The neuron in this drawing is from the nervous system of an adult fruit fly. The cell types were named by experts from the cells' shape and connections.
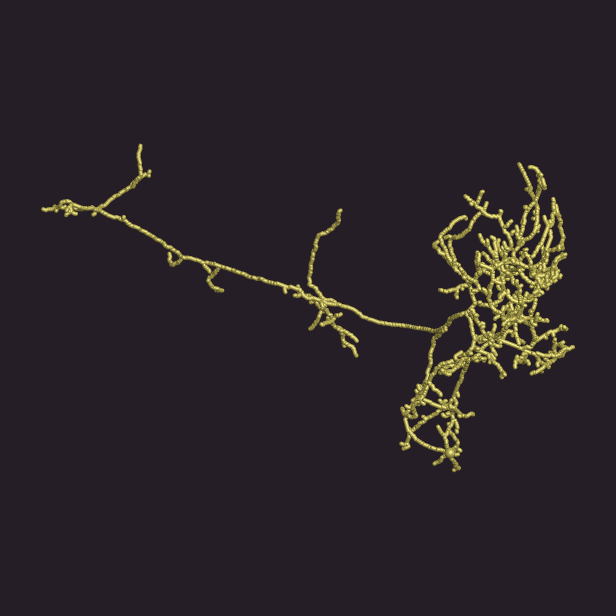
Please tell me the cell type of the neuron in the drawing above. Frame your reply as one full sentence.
It is AVLP039 that this neuron is, by cell type.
